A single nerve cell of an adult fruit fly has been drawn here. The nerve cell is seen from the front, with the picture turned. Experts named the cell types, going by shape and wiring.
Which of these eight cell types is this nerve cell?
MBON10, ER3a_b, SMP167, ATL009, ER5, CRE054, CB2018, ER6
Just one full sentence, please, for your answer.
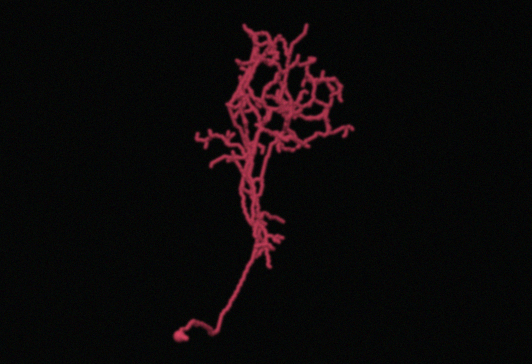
This particular nerve cell has the cell type CRE054.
